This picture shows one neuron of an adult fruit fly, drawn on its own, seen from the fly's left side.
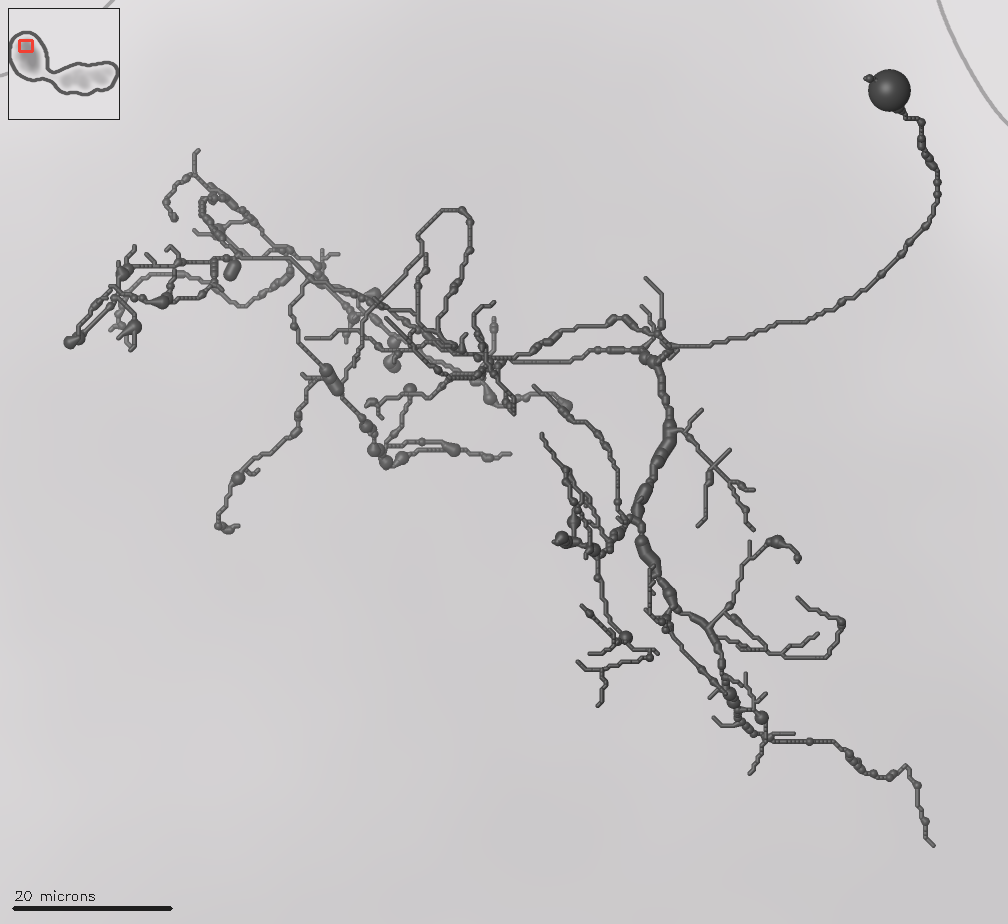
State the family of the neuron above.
hemilineage VLPd&p1_posterior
